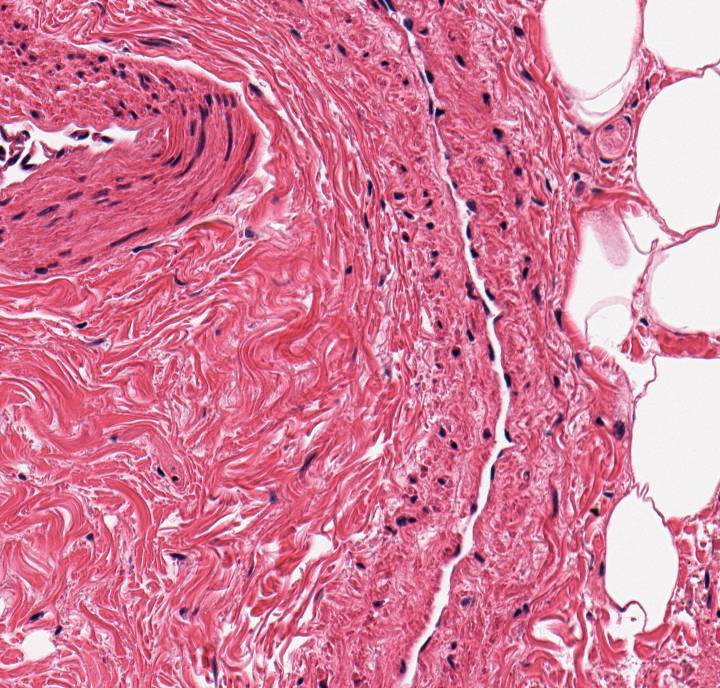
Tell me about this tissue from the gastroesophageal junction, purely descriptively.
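Item one, the left and centre: dense, wavy, pink collagen bundles fill most of it. Item two, the upper left: a curved band of tightly packed fibres with elongated nuclei. Item three, the nuclei among the collagen: sparse, small and dark. Item four, the right edge: large, empty-looking fat cells line it.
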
